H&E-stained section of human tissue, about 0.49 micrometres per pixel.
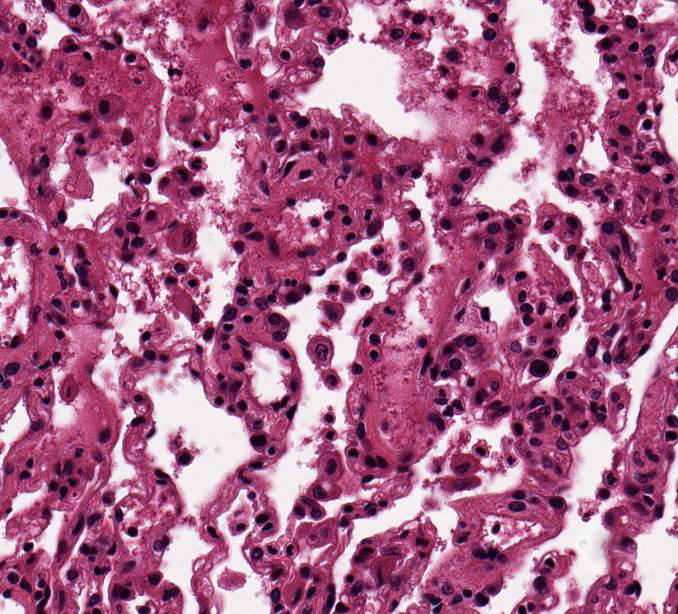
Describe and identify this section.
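First, the framework: throughout the field a network of branching walls separates many irregular open spaces. Second, the walls: many are thickened by pink, dense, smooth material, most evident on the left side. Third, the spaces: some hold single rounded cells lying loose, as in the centre. Fourth, fat cells: none are present anywhere in the field. This section is lung.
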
